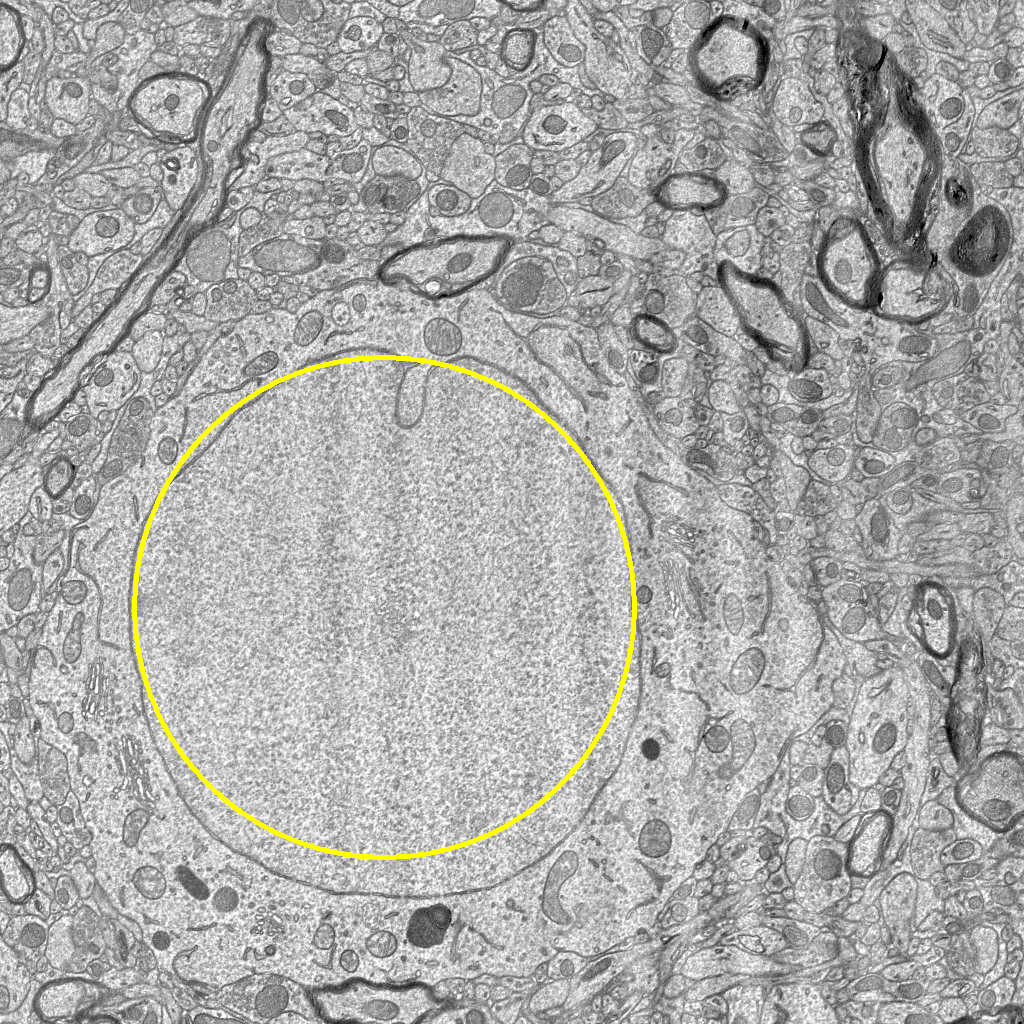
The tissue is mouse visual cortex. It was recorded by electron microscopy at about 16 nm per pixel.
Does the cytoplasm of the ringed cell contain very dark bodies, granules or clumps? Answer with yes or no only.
Yes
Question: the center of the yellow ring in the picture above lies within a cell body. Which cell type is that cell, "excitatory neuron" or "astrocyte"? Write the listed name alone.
excitatory neuron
